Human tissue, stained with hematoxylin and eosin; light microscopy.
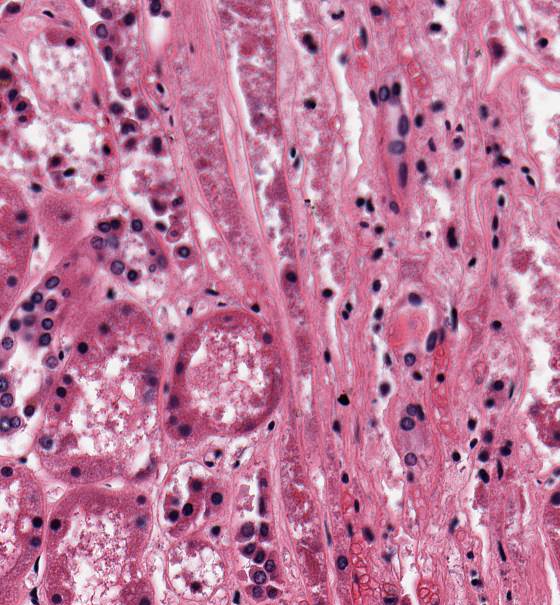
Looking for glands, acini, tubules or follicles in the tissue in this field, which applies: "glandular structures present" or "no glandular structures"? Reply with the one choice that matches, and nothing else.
Glandular structures present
